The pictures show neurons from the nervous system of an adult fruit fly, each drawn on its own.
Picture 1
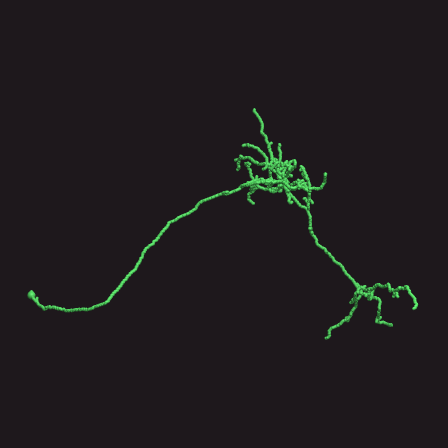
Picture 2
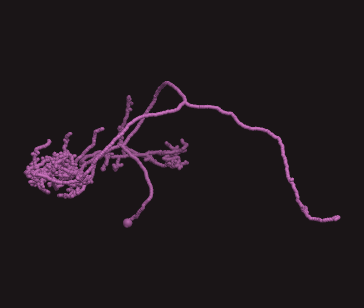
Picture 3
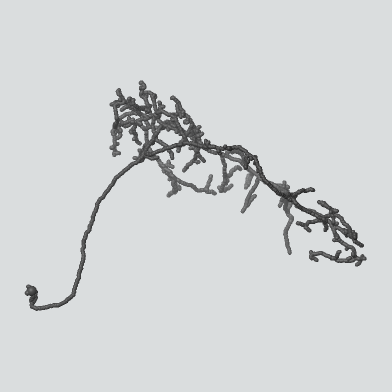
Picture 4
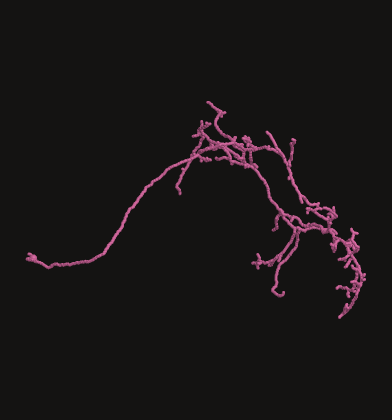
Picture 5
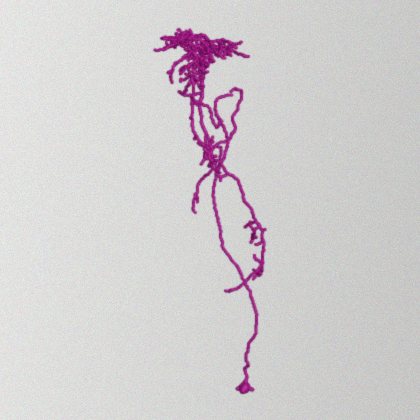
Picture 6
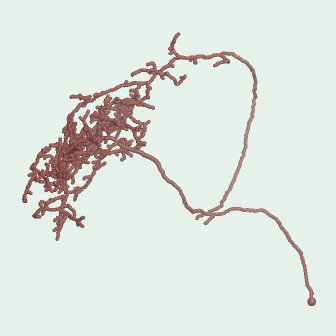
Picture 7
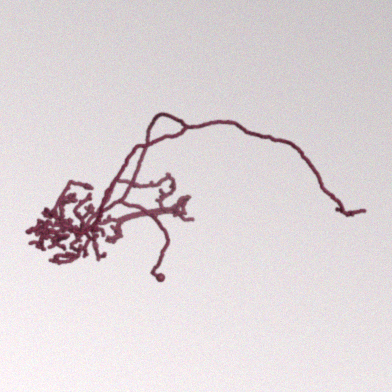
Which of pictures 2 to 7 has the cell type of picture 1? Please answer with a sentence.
The neuron in picture 4 is of the same cell type.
